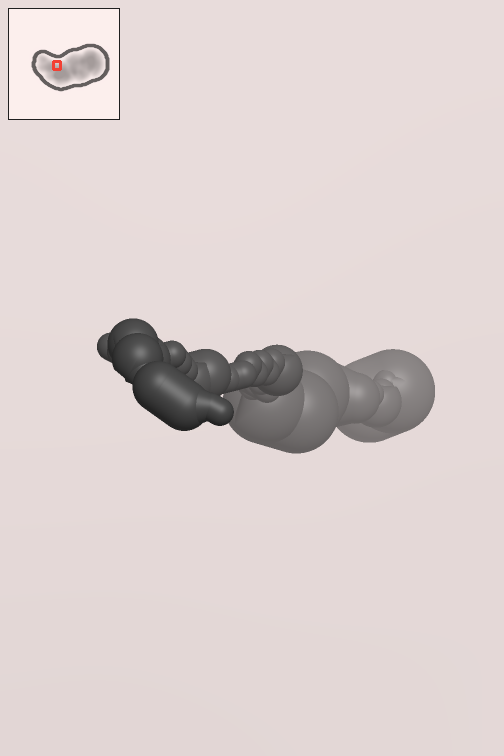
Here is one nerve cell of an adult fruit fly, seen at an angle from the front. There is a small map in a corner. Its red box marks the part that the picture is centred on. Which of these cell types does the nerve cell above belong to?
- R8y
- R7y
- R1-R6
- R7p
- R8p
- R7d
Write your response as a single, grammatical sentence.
Typed by cell type, the nerve cell is R7y.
